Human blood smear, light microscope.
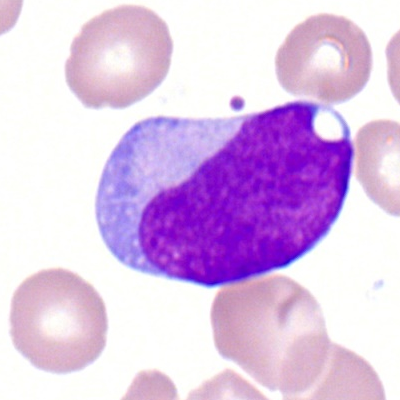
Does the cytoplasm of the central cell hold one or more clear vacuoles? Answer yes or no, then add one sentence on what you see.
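Yes. One round clear vacuole sits at the upper right edge of the cell.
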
